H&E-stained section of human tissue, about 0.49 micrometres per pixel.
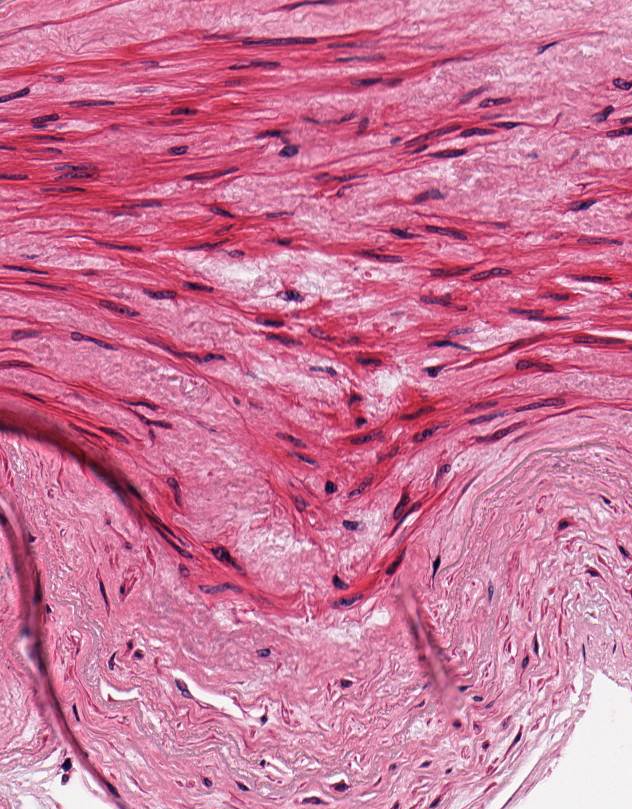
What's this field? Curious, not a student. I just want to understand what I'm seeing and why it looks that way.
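Tunica media of an artery fills the upper two-thirds of this field as deeper red bundles of spindle cells. They run mainly horizontally, their elongated dark nuclei parallel to them.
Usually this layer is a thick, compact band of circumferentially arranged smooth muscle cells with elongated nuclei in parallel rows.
The lower third is paler, looser wavy fibrous tissue with fewer nuclei.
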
